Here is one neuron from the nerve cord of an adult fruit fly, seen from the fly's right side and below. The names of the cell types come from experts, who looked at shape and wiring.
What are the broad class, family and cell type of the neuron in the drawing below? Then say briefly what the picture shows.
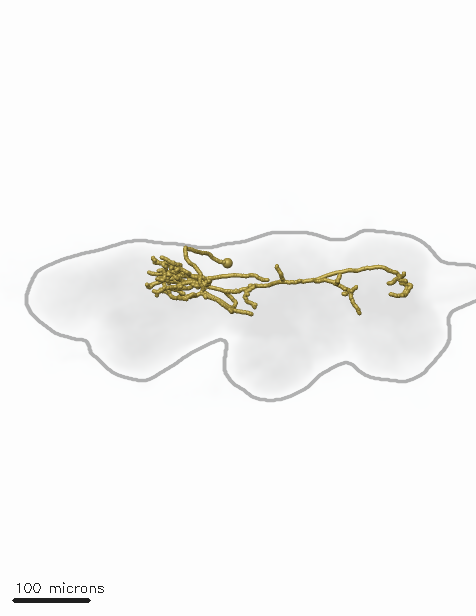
Its broad class is nerve-cord intrinsic neuron. Its family is hemilineage 17A. It is of cell type IN17A066. From left to right in the picture it spans about 350 microns. In this view it is more than twice as wide as it is tall.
